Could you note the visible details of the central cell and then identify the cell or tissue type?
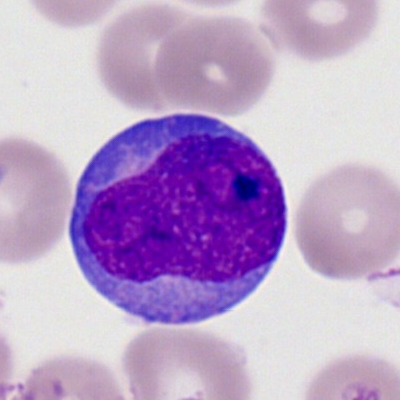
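A round, smooth outline encloses a nucleus that occupies most of the cell. This nucleus is broader from side to side than from top to bottom. No distinct granules are seen in the cytoplasm. The cell is a myeloblast.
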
